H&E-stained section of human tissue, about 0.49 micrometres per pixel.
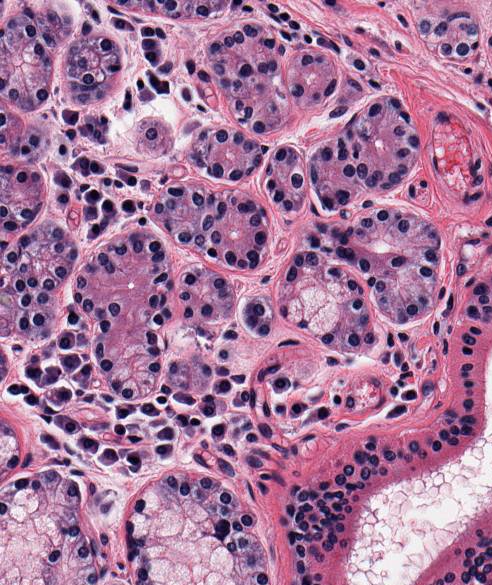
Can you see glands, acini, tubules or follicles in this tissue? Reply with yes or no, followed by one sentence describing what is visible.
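Yes. The field is filled with closely packed rounded glandular acini separated by thin pink connective tissue.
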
